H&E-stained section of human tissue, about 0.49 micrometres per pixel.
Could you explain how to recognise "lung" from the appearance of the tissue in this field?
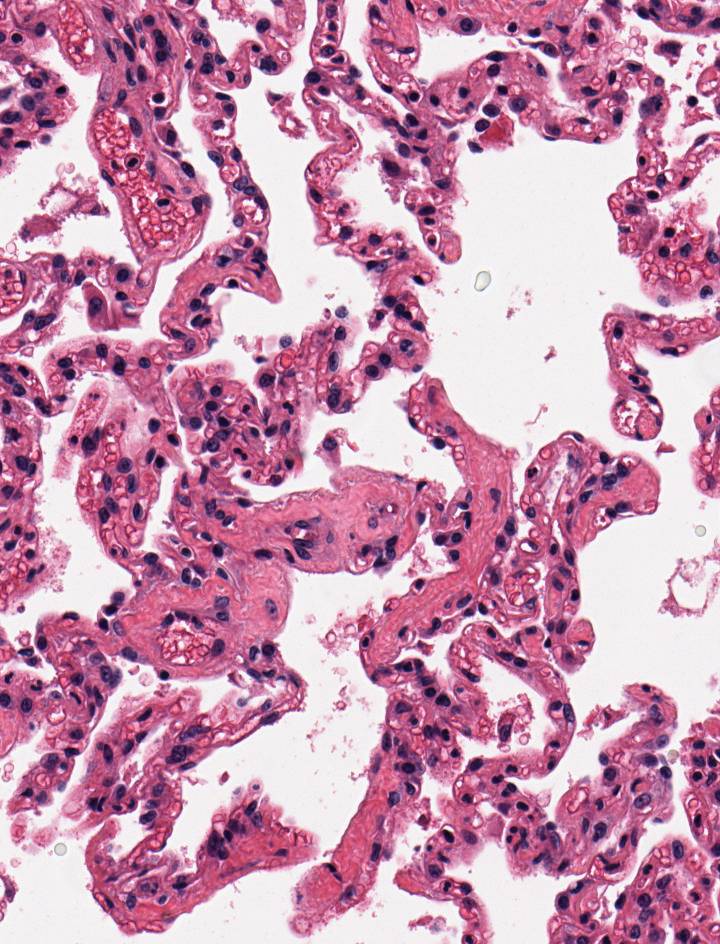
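Thin, branching septa divide the whole field into large, irregular empty spaces, which fits lung.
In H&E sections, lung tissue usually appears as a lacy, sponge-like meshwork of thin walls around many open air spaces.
The septa are packed with capillaries full of closely crowded red blood cells. A single layer of cells with small, dark, oval nuclei lines the septal surfaces. Near the centre, a few septa are widened by pale pink, fibrous stroma.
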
